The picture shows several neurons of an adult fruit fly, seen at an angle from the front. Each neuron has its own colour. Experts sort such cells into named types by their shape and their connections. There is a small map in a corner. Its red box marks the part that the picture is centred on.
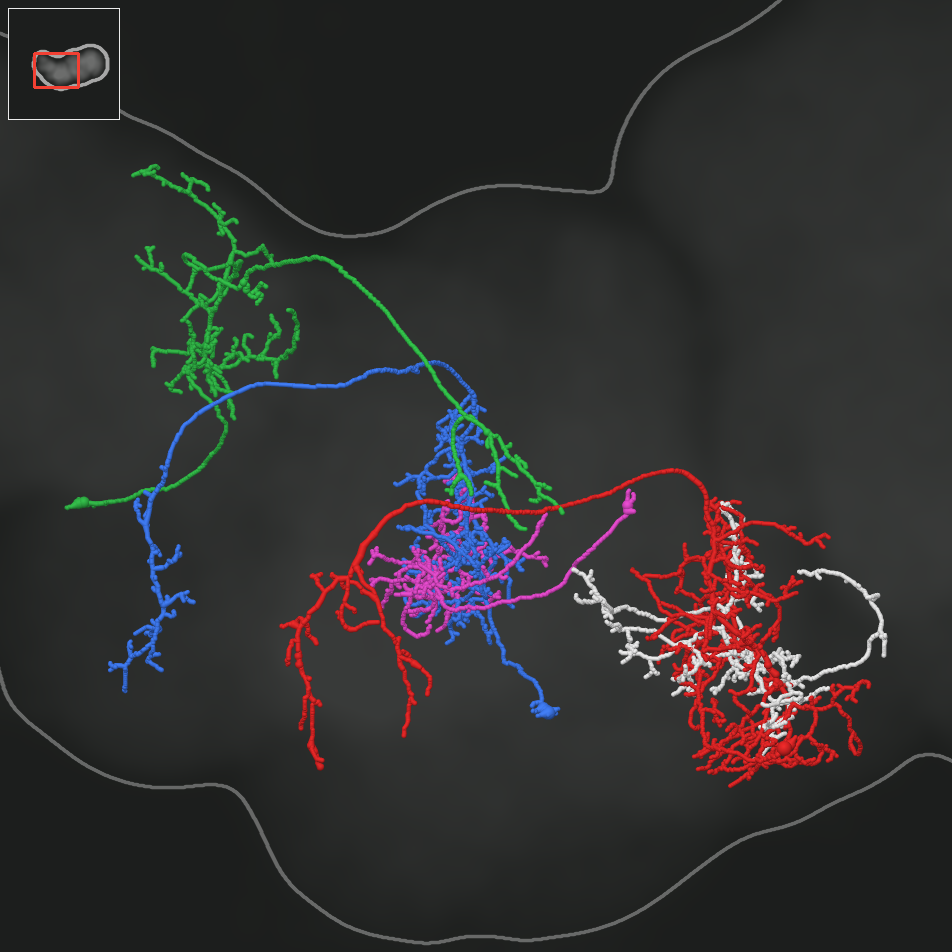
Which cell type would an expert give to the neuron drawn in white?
IN20A.22A042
